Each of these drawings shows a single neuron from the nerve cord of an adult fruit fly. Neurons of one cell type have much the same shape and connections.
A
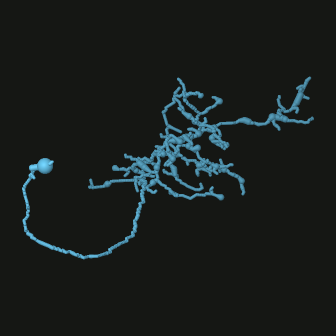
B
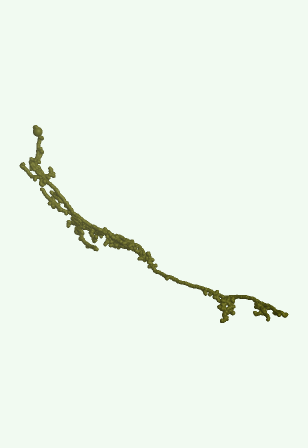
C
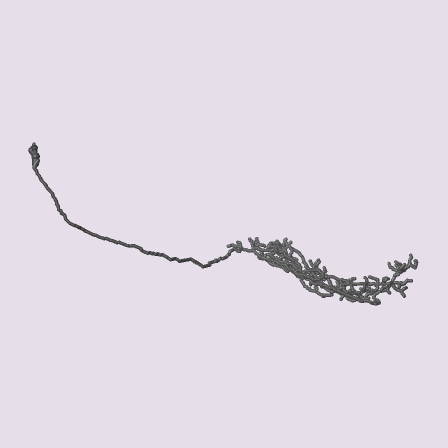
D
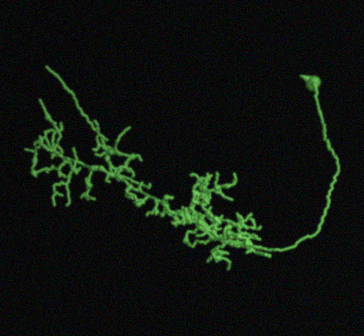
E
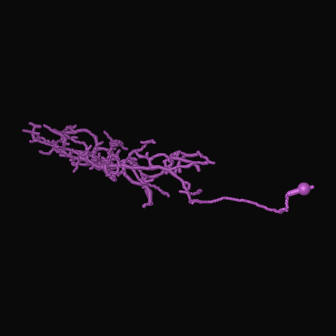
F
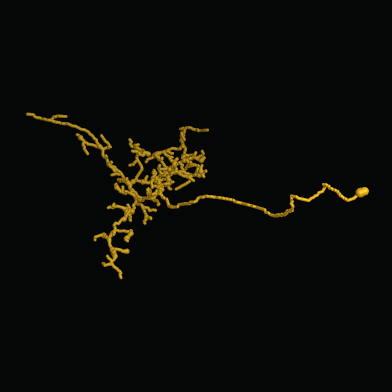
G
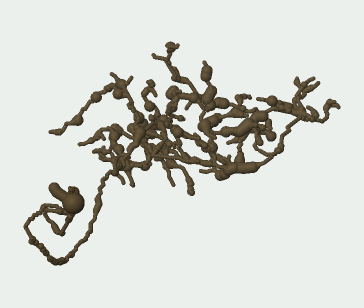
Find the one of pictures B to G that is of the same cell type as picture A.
G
